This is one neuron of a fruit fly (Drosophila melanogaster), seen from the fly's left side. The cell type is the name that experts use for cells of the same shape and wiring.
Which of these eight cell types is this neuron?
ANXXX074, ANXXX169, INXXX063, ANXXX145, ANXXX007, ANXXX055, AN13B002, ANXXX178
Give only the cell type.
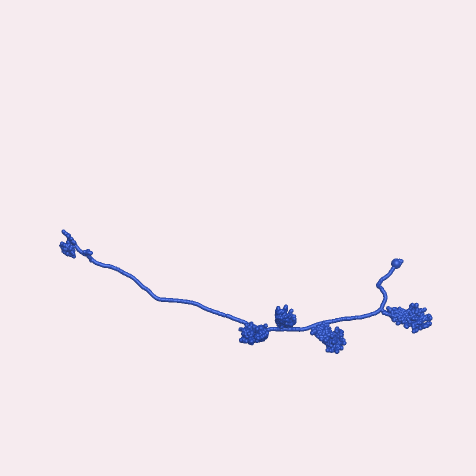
AN13B002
